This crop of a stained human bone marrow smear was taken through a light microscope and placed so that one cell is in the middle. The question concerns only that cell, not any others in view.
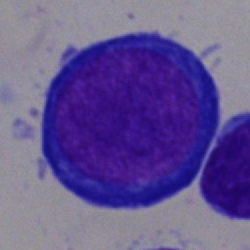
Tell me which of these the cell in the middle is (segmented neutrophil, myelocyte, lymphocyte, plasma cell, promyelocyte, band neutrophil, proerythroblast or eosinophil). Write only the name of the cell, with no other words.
proerythroblast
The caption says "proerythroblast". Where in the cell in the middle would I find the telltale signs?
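Proerythroblast: outline round and smooth. Chromatin fine, evenly spread, no coarse clumps. Cytoplasm deep blue, only a thin rim around the nucleus.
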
